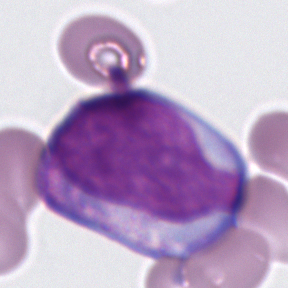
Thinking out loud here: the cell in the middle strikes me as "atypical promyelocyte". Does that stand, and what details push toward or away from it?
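What tips it is the nucleus: it has a shallow notch on its upper right side, with pale cytoplasm showing in the gap.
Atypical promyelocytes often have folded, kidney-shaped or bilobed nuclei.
So yes, atypical promyelocyte fits, and I'd keep it over myeloblast.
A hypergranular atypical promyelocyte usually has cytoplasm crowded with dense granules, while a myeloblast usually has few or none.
Here the granules are fine, purplish and only scattered at the lower left, so on their own they could go with either name. The rest is simply what's there: an angular outline with several fairly straight edges, pale blue-grey cytoplasm, and red cells touching it on the left, right and bottom.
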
